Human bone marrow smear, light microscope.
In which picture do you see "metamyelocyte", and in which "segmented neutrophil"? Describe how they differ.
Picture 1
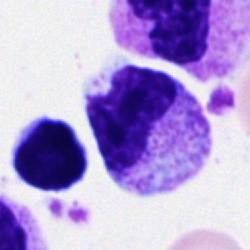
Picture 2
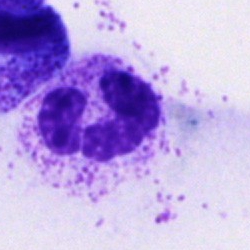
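Sorting them out: picture 1 is the metamyelocyte, picture 2 the segmented neutrophil. The metamyelocyte has a roughly round, smooth-edged outline, with its nucleus set off-centre toward the upper left and filling about half the cell. Its plentiful cytoplasm occupies the lower right part. Just to its left, not touching, is a smaller round cell with a very dark nucleus. Turning to the segmented neutrophil, the chromatin looks dense, dark purple and coarsely clumped.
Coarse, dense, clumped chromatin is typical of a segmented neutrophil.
Its granules are scattered and leave the outline of the nucleus visible.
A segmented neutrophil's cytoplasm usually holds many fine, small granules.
Unlike the smooth edge in picture 1, this cell's edge is indistinct, with granules lying loose outside it, mostly to the right. A darkly stained cell touches it at its upper left.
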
